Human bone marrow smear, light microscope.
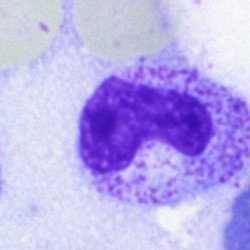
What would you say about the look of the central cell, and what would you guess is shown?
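Notice the kidney-shaped nucleus, set toward the upper left, its indentation opening toward the bottom. The chromatin is dark purple and condensed, with darker clumps. Many small pink-violet granules scatter through the cytoplasm, even inside the indentation. This is a band neutrophil.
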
